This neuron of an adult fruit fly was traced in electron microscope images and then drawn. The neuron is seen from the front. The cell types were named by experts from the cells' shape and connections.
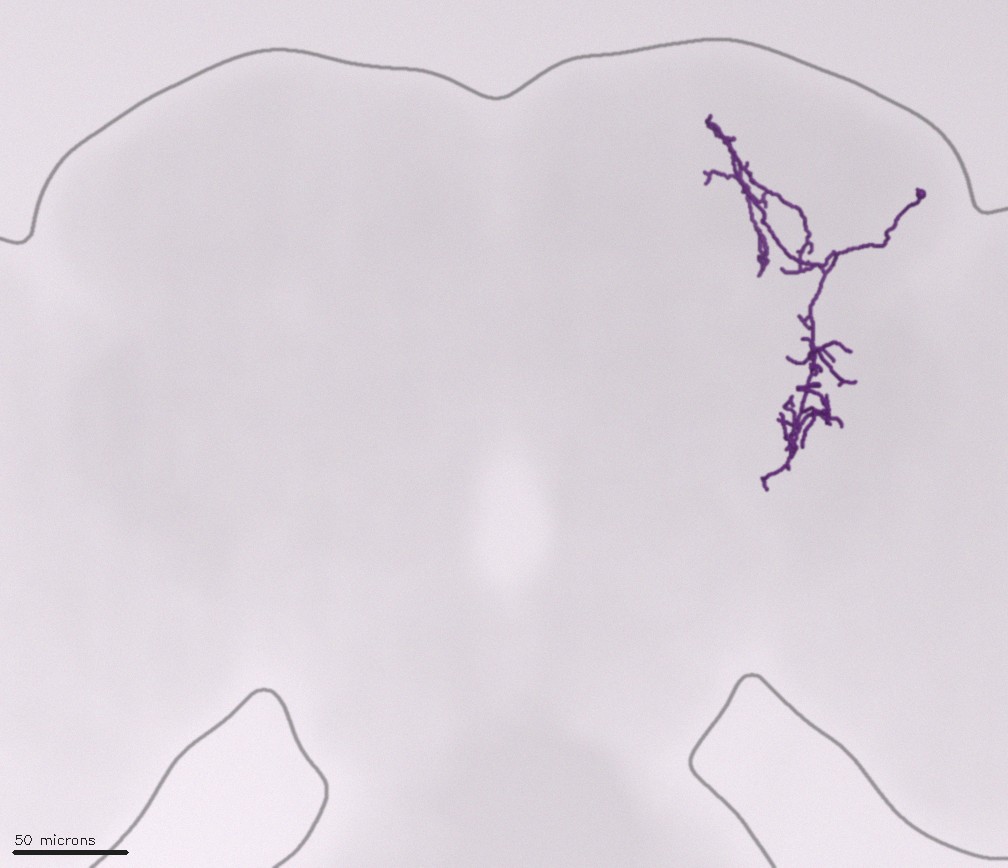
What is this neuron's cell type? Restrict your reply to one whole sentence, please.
This neuron falls under the cell type AVLP028.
